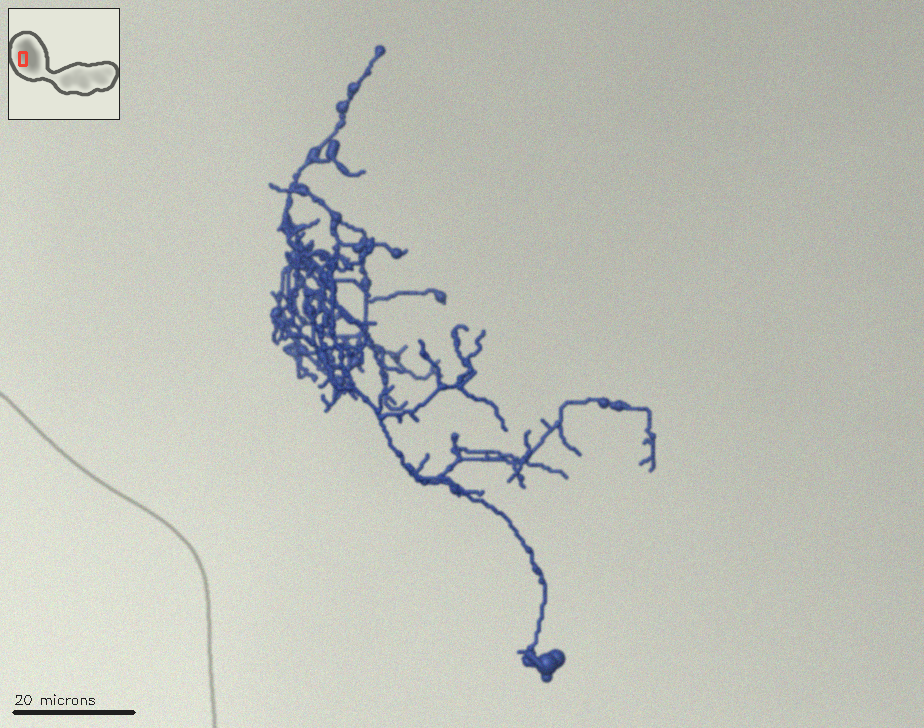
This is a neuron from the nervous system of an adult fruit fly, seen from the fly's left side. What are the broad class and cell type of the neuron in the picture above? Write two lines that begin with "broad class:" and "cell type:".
broad class: central-brain intrinsic neuron
cell type: CB1964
